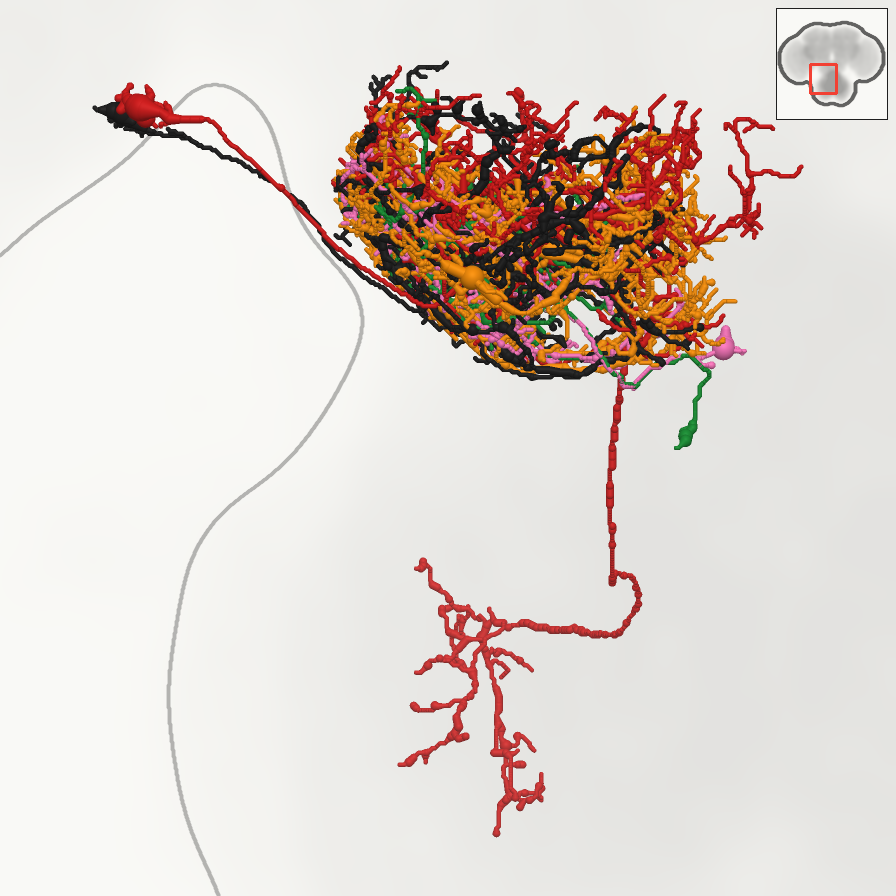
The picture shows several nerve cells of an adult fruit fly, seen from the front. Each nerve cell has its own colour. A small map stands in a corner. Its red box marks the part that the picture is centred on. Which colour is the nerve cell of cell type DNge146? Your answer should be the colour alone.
red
